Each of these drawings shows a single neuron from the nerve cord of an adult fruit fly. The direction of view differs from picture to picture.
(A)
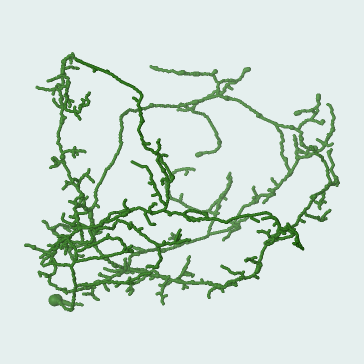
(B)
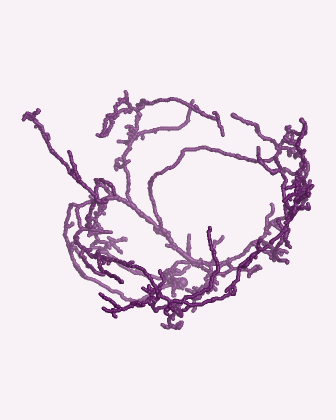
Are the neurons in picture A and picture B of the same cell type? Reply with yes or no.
yes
